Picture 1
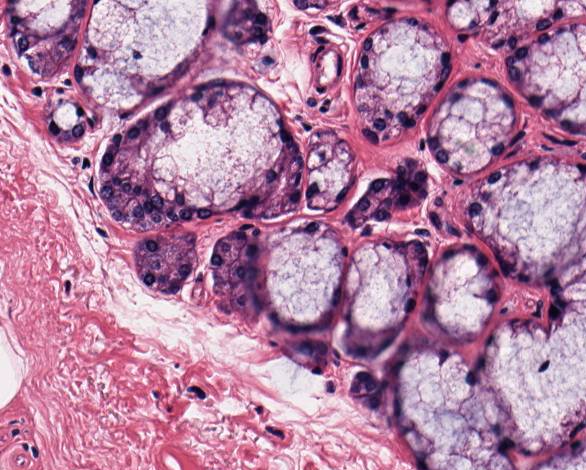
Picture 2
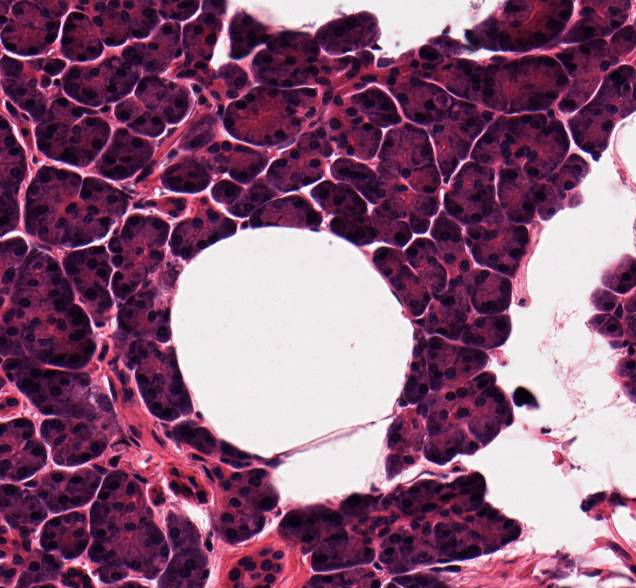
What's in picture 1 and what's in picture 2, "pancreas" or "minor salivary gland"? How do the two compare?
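Minor salivary gland's the first, pancreas the second. The salivary gland's acini are mostly mucous cells with pale, foamy, vacuolated cytoplasm and flattened nuclei pressed to the base. Several of them carry crescent-shaped caps of darker purple cells with round nuclei. Pancreatic acini are grouped into lobules by thin pale septa; their pyramidal cells have round dark nuclei toward the outer edge and cytoplasm that is redder centrally and darker purple peripherally, and the lumina are barely visible.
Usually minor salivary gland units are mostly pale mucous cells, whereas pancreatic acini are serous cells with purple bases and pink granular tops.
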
